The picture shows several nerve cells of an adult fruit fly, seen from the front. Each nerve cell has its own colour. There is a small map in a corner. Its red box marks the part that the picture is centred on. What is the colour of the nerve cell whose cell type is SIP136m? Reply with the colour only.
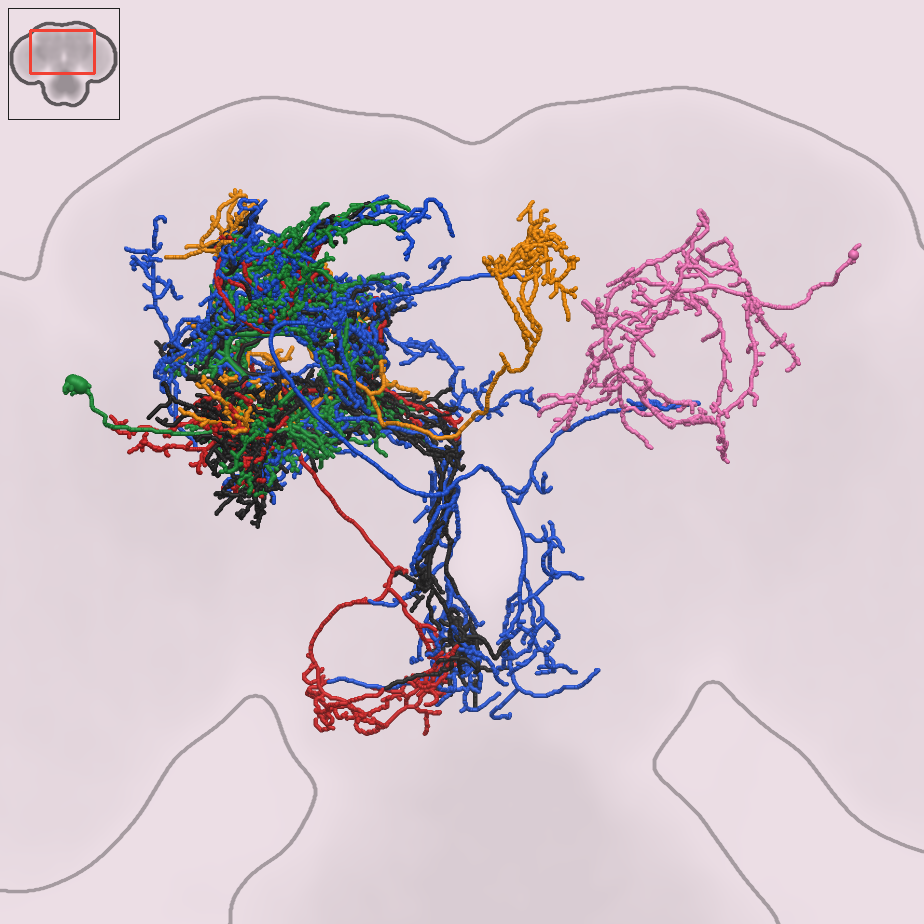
blue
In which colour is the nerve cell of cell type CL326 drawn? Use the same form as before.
orange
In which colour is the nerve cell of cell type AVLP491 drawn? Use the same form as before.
red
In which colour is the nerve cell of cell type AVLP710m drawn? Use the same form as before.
black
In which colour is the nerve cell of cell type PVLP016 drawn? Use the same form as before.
green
